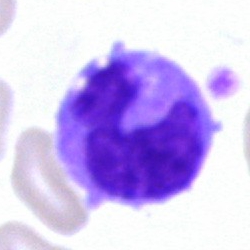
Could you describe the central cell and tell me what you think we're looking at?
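Roughly round cell outline. Deep notch cuts into the nucleus from the upper side. Nucleus fills most of the cell. Chromatin dark purple, patchy rather than smooth. Monocyte.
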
